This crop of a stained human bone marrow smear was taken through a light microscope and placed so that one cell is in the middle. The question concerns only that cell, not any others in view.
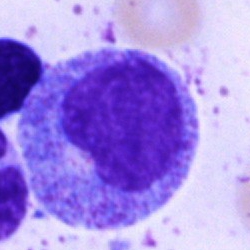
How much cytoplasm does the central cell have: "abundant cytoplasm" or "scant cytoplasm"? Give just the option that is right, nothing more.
Abundant cytoplasm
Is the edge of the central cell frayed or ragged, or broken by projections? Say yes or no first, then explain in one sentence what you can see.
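No. The cell has a round outline with a smooth edge.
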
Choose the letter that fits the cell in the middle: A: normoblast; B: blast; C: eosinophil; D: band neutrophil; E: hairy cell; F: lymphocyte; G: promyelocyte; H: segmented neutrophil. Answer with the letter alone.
G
